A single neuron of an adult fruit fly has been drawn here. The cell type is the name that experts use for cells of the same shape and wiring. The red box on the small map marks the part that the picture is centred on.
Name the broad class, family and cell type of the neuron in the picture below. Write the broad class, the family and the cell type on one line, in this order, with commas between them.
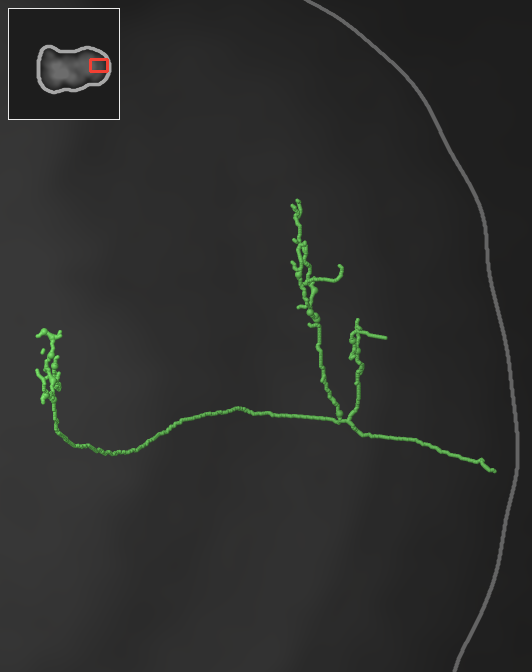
optic-lobe intrinsic neuron, Tm, Tm33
